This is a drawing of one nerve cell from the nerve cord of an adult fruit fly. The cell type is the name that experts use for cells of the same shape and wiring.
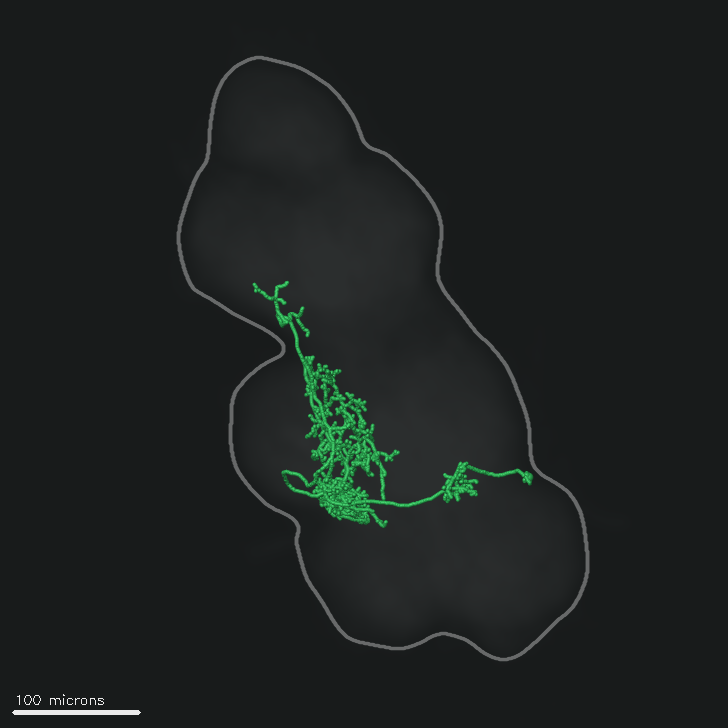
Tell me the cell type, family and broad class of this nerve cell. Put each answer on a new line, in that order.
IN01A017
hemilineage 01A
nerve-cord intrinsic neuron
